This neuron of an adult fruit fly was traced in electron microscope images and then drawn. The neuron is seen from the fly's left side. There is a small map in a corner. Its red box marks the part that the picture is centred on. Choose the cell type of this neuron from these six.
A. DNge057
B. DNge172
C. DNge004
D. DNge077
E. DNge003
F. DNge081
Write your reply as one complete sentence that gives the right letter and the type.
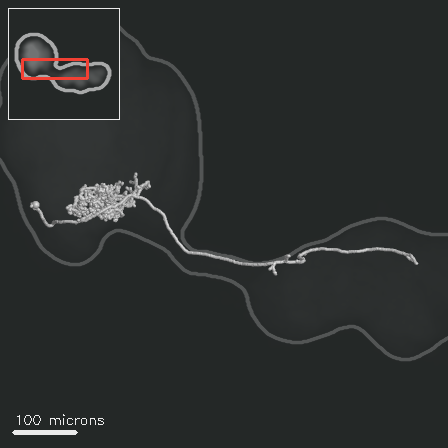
What the neuron is, by cell type, is DNge004, option C.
